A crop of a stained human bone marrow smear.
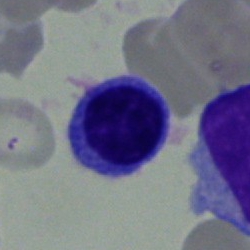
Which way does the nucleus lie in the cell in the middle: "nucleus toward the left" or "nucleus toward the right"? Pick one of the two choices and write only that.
Nucleus toward the right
